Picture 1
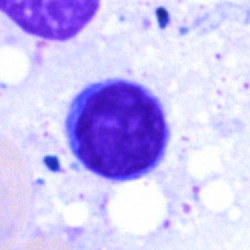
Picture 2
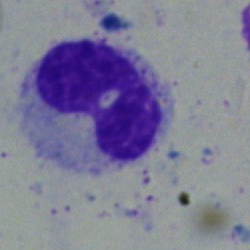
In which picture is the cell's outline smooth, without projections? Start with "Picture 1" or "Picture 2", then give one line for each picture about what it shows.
Picture 1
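Picture 1: The cell outline is round and smooth.
Picture 2: The cell outline is roughly round with a slightly ragged edge.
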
